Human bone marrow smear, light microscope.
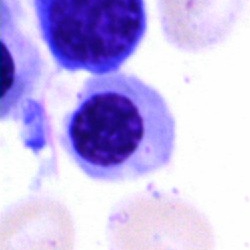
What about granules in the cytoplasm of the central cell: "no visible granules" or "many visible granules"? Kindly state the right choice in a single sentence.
The cell's cytoplasm contains no granules that can be seen.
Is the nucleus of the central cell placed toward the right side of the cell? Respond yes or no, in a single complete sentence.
No, on the left side of the cell lies its nucleus.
